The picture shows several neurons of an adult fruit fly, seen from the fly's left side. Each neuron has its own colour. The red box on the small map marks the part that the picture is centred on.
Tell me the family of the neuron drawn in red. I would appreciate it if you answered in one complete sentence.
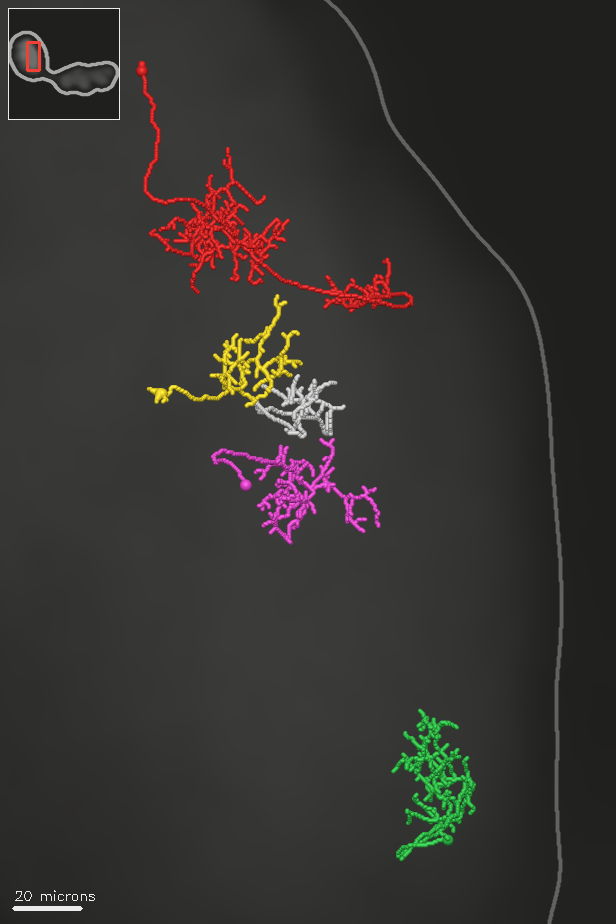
This neuron is given the family Tm.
